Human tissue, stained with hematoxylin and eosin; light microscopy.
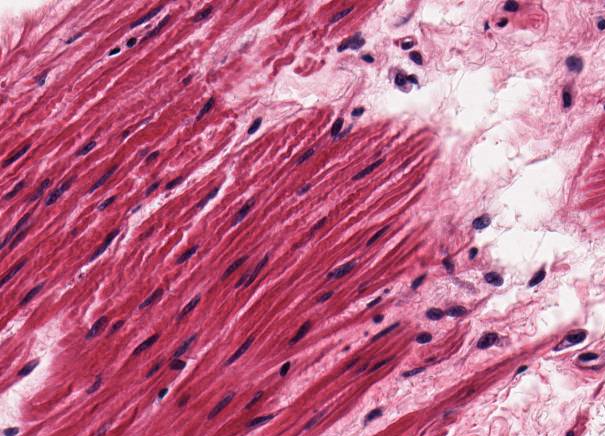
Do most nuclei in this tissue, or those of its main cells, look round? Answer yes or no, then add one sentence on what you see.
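No. The nuclei within the muscle fibres are elongated and lie parallel to the fibres.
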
